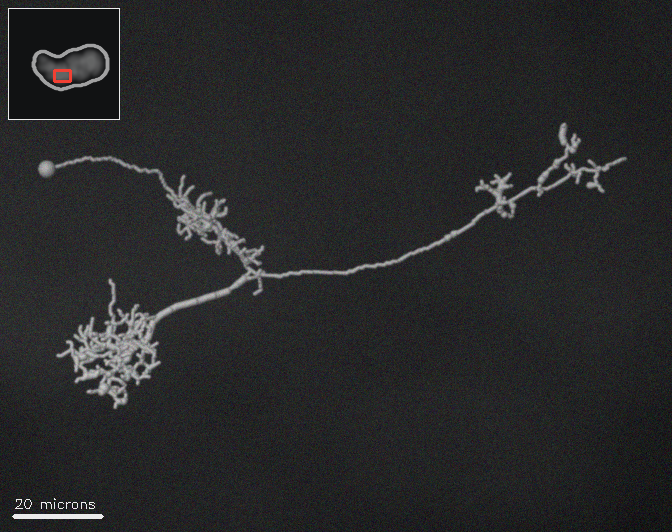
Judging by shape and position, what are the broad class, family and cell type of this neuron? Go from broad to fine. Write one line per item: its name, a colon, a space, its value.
broad class: optic-lobe intrinsic neuron
family: Y
cell type: Y3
